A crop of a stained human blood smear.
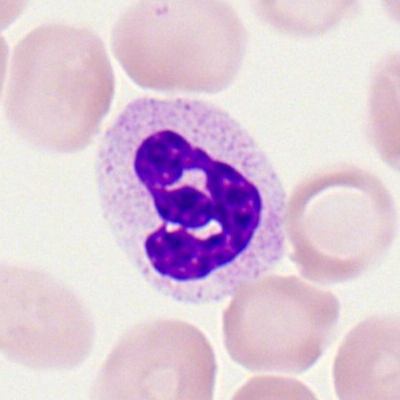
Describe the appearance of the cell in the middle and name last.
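First, the nucleus: several lobes joined together in a curved chain, with dark purple, coarsely clumped chromatin. Next, the cytoplasm: plentiful and pale pinkish-lilac. Then the granules: fine, small and pinkish-purple, scattered evenly through it. Last, the name: segmented neutrophil.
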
